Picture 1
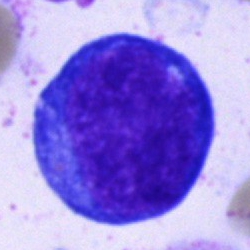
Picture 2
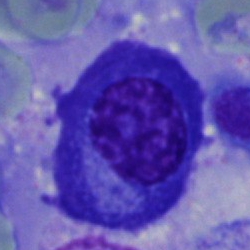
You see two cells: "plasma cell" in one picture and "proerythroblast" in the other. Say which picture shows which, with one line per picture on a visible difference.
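The cell in picture 1 is a proerythroblast. The cytoplasm is a narrow rim of deep blue.
The cell in picture 2 is a plasma cell. The cytoplasm is abundant and stains a deep blue.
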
